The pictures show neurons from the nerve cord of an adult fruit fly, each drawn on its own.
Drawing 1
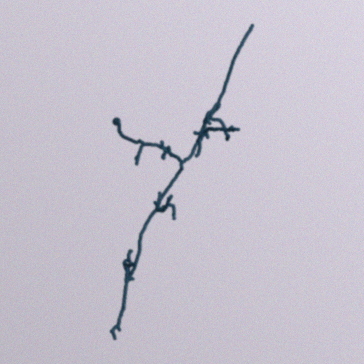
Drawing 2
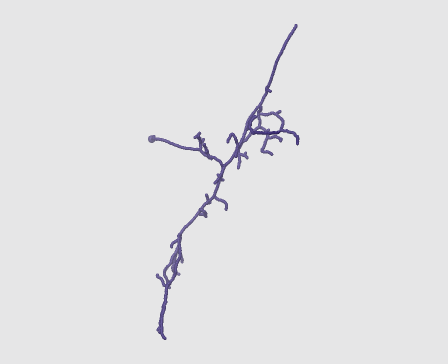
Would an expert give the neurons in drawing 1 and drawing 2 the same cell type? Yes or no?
yes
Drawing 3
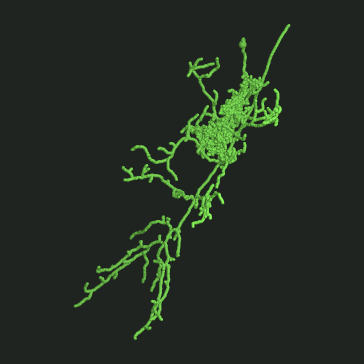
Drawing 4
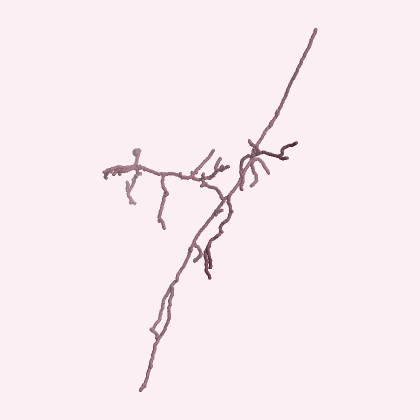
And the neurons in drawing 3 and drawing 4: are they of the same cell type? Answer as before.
no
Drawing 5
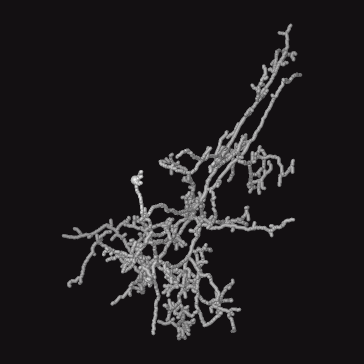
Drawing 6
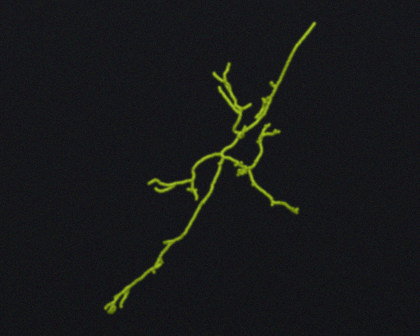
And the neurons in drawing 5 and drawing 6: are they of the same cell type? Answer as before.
no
